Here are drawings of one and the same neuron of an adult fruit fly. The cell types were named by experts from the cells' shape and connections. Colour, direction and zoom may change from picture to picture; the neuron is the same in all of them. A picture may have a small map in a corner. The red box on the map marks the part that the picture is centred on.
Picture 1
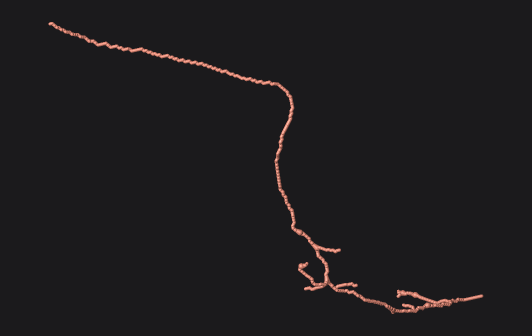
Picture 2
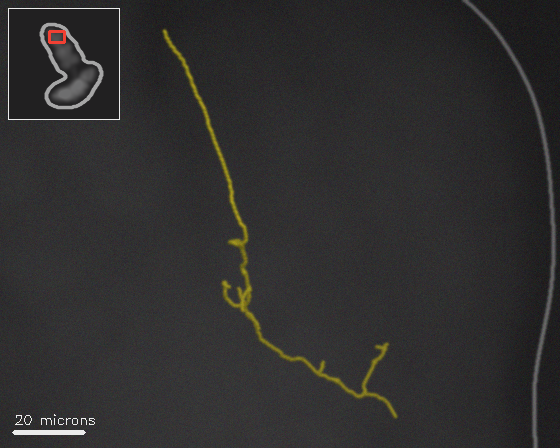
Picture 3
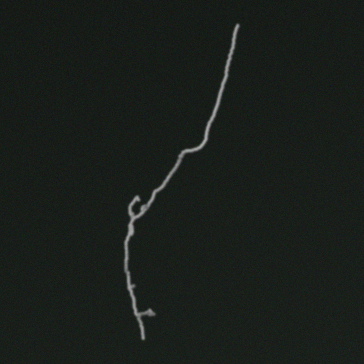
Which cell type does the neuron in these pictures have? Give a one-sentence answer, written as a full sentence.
The cell type to which this neuron belongs is SNxx22.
